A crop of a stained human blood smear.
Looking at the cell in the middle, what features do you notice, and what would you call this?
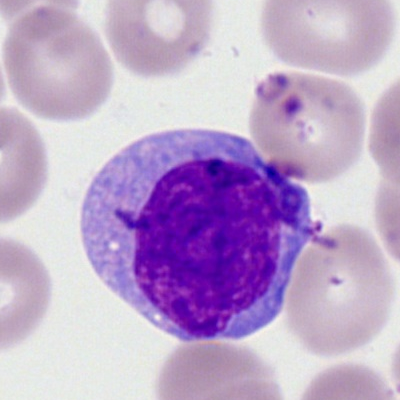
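First, the outline is smooth and roughly oval. Next, the nucleus sits off-centre toward the right. Third, the chromatin is dark purple with a coarse, patchy texture. Last, the cytoplasm forms a rim, widest on the left. This is a myeloblast.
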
